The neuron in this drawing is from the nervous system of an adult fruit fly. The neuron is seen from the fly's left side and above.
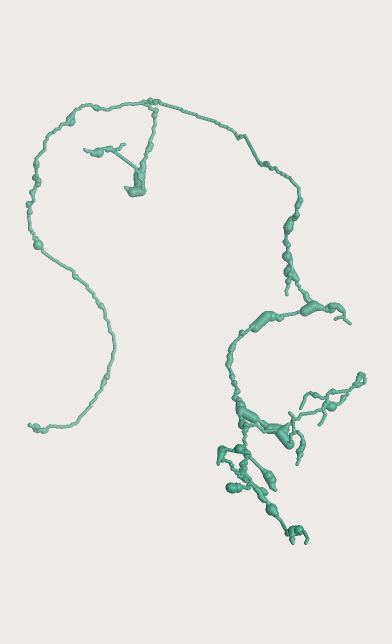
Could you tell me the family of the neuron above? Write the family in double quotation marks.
"class gustatory"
